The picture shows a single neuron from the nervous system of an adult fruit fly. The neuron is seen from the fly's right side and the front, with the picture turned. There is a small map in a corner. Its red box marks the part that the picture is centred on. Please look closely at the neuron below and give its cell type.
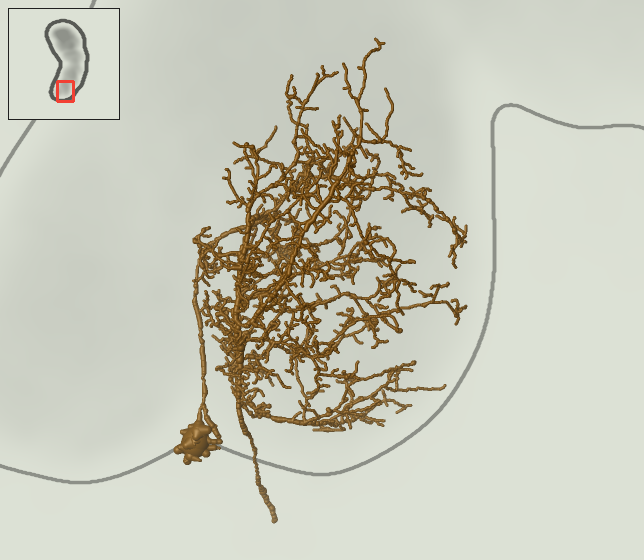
Sternal posterior rotator MN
